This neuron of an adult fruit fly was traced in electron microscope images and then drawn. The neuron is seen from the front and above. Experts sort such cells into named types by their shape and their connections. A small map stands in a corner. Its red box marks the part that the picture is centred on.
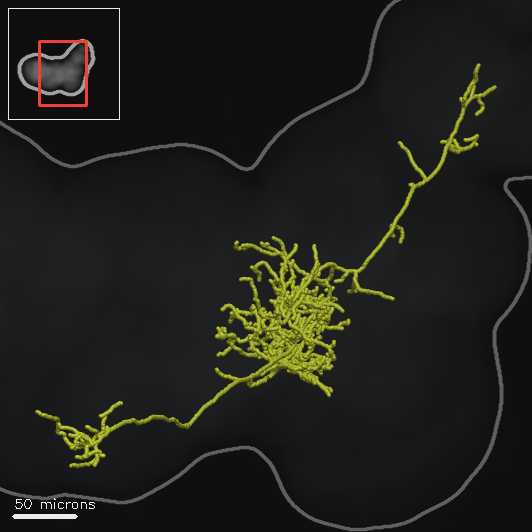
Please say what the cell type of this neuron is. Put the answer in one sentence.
The cell type is AN09A007.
